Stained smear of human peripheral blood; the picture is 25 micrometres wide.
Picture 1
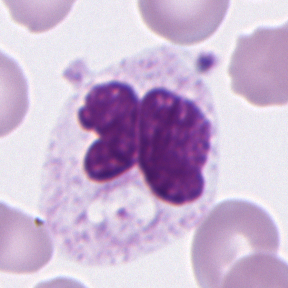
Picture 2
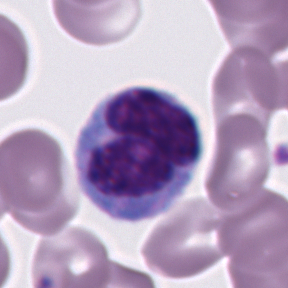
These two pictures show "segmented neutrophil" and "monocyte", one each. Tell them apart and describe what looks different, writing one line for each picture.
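The cell in picture 1 is a segmented neutrophil. Fine purple granules are scattered throughout the cytoplasm.
The cell in picture 2 is a monocyte. No distinct granules are seen in the cytoplasm.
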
